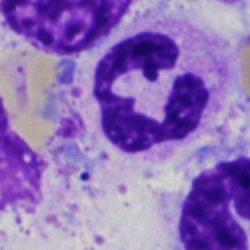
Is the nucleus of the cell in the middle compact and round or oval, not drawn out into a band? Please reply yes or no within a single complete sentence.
No, its nucleus is not round or oval; it is a lobeless curved band.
